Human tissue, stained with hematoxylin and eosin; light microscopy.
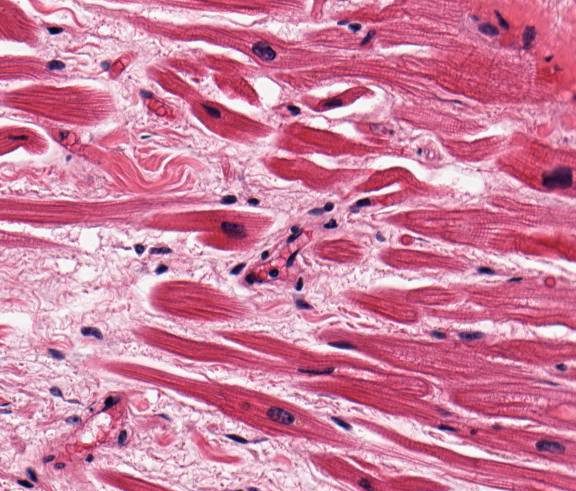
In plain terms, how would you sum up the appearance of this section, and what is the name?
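Elongated muscle fibres cross the field roughly horizontally, sloping gently downward to the right. Fine transverse cross-striations mark their cytoplasm, which stains deep pink with eosin. Oval nuclei sit centrally within the fibres. This section is atrial appendage of the heart.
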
